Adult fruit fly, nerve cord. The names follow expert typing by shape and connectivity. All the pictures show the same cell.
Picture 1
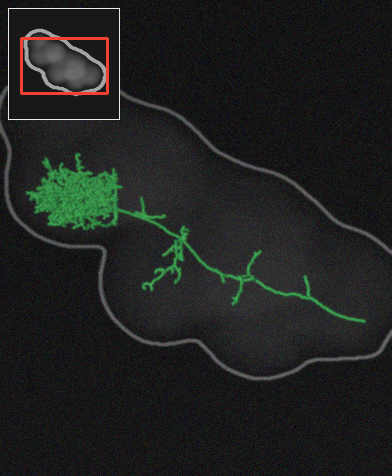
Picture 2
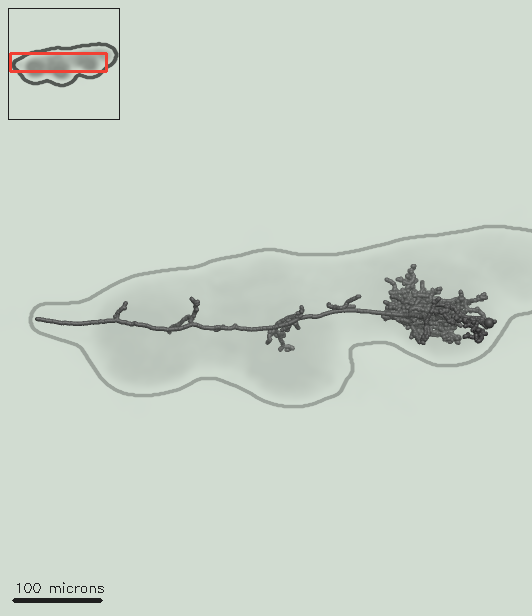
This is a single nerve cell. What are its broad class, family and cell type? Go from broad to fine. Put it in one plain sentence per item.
An ascending neuron of hemilineage 14A, type AN14A003.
